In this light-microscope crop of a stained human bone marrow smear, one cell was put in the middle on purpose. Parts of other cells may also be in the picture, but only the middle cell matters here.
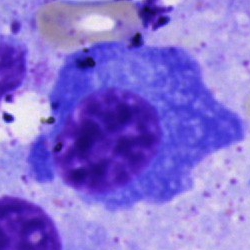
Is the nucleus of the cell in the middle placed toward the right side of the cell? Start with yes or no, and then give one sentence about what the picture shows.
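No. The nucleus lies off-centre, toward the lower left of the cell.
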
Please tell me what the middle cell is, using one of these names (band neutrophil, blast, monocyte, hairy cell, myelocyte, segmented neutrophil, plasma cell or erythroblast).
plasma cell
